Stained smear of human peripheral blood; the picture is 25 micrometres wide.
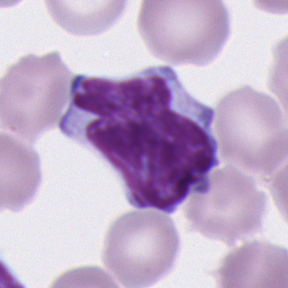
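Typical lymphocyte, central cell. First, the outline is angular, with several pointed corners rather than a smooth curve. Second, the nucleus is irregular and folded, clefts dividing it into lobe-like parts, and fills most of the cell. Third, no granules are visible in the cytoplasm.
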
